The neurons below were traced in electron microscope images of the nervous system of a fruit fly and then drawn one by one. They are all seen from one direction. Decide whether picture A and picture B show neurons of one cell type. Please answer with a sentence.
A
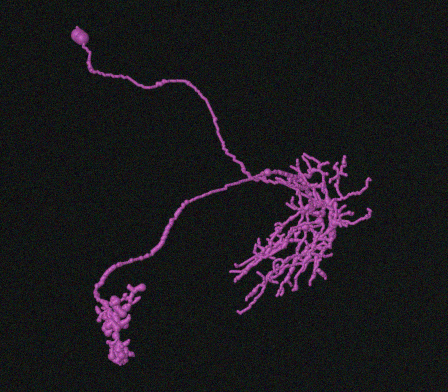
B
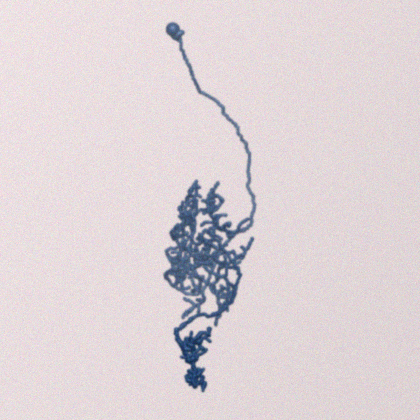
They are of the same cell type.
